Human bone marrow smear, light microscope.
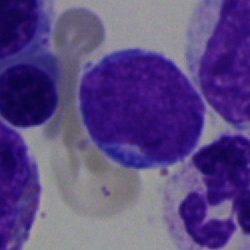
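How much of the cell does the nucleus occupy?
Almost the whole cell.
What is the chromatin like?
Finely stippled and dark purple.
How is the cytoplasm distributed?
As a thin rim of deep blue, widest along the lower edge, where a pale patch sits beside the nucleus.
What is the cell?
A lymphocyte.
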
